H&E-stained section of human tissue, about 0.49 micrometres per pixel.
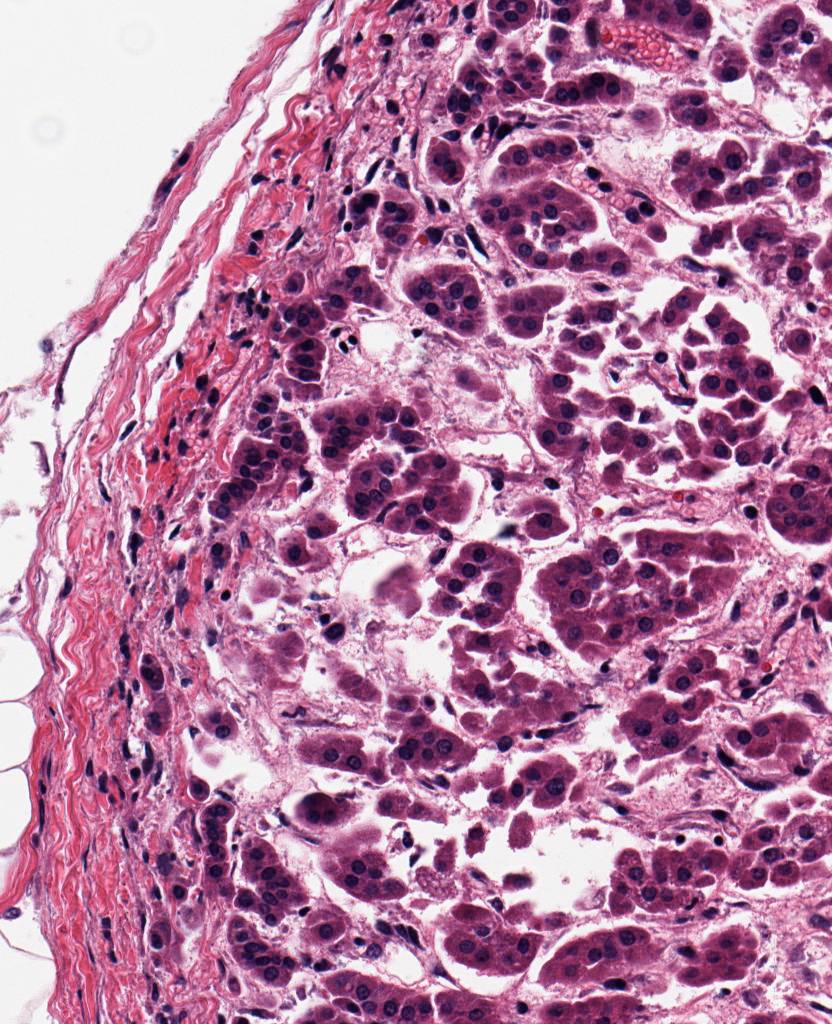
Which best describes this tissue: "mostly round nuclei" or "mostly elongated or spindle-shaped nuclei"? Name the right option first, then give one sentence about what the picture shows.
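Mostly round nuclei. The nest cells have round nuclei, many with a visible nucleolus.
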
